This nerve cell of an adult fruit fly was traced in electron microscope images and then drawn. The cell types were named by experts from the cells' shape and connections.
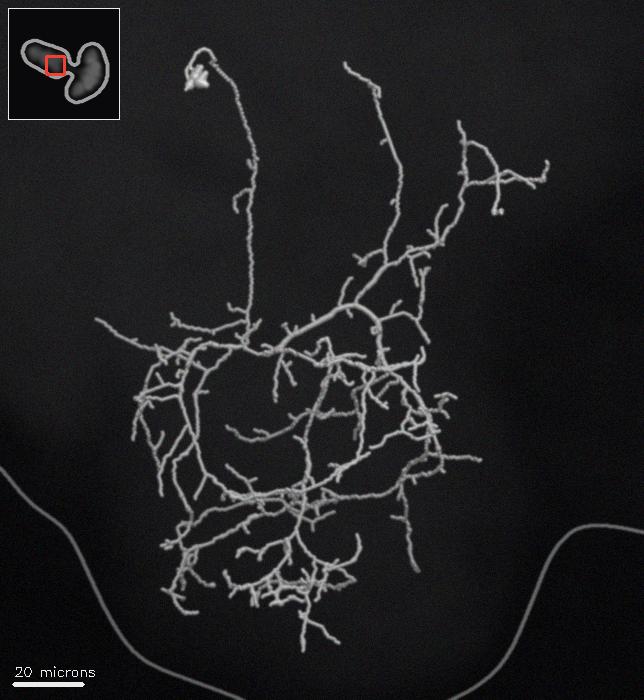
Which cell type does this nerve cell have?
IN12B028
